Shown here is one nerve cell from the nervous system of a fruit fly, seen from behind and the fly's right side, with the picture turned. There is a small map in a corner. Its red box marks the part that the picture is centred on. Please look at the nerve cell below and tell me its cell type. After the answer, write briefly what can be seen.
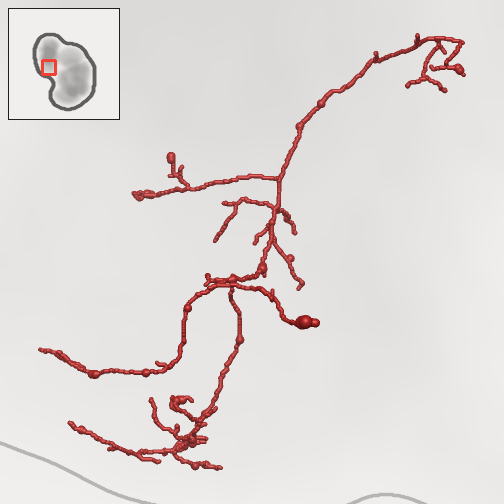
Its cell type is IN21A096. This is a nerve-cord intrinsic neuron. Dozens of branch ends can be seen. In this view it is about as wide as it is tall.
